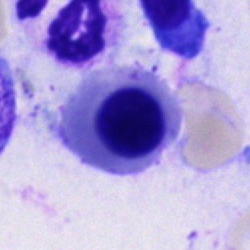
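Erythroblast, the central cell in a stained human bone marrow smear. The nucleus lies slightly off-centre towards the right of the cell, and no nucleoli are visible in it. A fairly wide rim of pale greyish-blue cytoplasm surrounds the nucleus; the cytoplasm contains no visible granules.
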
